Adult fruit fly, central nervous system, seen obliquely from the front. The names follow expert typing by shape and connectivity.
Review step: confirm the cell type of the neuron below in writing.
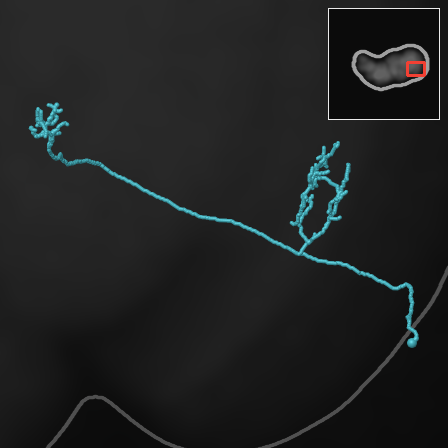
Tm33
